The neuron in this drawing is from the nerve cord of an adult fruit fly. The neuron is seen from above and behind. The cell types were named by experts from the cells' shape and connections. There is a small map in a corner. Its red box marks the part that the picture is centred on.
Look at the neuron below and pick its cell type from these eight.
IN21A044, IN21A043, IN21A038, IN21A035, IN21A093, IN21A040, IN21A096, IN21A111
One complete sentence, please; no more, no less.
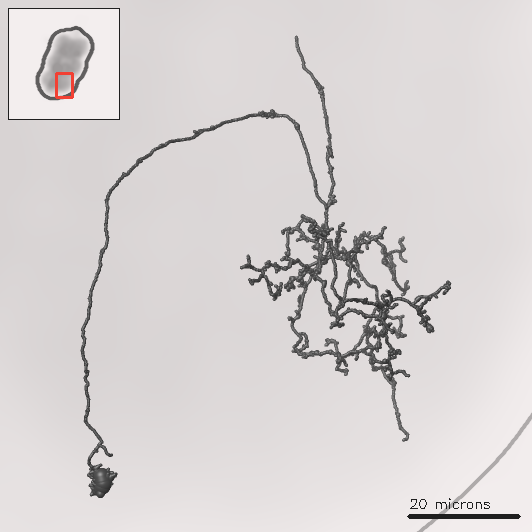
The neuron here is of the cell type IN21A111.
